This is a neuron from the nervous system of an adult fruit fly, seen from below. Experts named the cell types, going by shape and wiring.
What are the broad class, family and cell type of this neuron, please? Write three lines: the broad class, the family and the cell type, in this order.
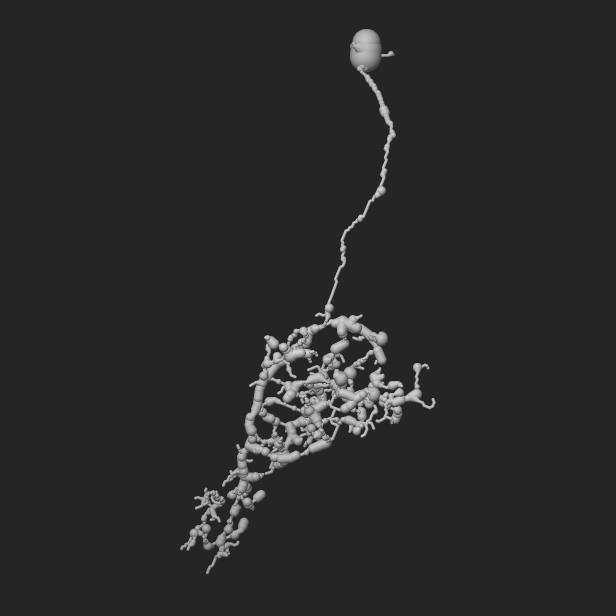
nerve-cord intrinsic neuron
hemilineage 09A
IN09A018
